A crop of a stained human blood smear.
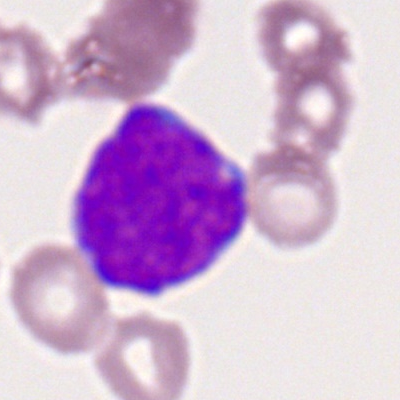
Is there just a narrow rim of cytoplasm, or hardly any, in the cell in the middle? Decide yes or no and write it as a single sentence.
Yes, most of the cell is filled by the nucleus.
